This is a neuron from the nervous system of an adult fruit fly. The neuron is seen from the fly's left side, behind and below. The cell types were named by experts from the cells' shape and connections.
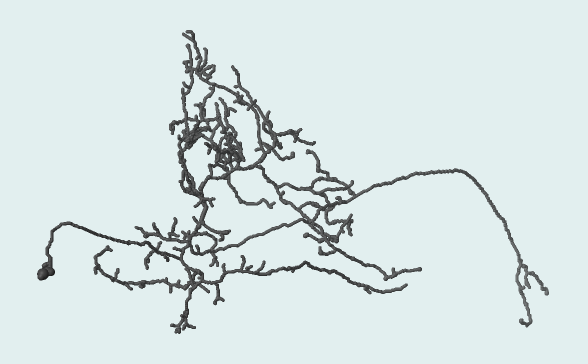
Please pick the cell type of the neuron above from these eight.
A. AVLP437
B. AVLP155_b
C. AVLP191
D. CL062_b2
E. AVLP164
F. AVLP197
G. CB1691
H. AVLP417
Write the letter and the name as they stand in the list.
D. CL062_b2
